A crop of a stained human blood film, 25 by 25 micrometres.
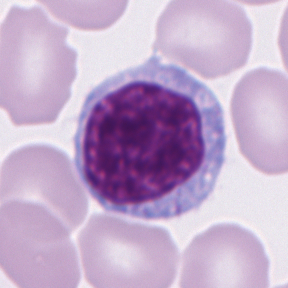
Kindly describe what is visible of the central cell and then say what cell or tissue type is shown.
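Let me start with the outline: it is round. The nucleus is round too, and I can find no indentation in it. It sits off-centre toward the left, which leaves the cytoplasm widest on the right. At the top edge, a small irregular bump projects from the cell. This is a typical lymphocyte.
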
